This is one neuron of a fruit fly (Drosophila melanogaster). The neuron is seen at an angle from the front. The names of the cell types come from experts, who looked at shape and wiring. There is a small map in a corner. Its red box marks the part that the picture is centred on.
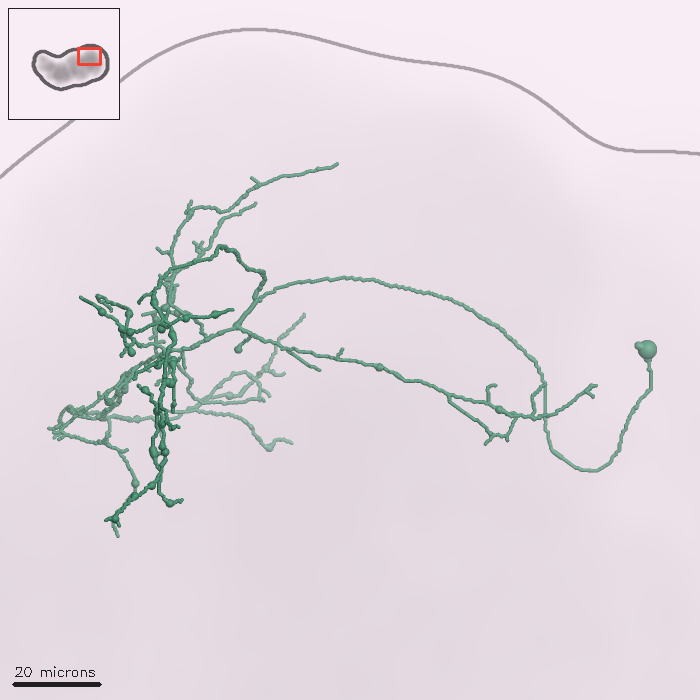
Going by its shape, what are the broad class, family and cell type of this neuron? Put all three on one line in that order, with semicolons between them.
central-brain intrinsic neuron; hemilineage SIPa1_ventral; CB0937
